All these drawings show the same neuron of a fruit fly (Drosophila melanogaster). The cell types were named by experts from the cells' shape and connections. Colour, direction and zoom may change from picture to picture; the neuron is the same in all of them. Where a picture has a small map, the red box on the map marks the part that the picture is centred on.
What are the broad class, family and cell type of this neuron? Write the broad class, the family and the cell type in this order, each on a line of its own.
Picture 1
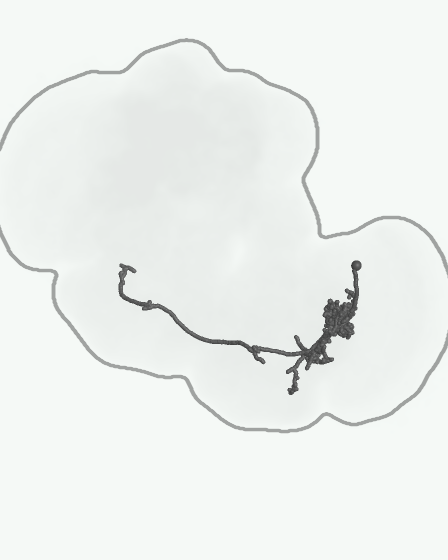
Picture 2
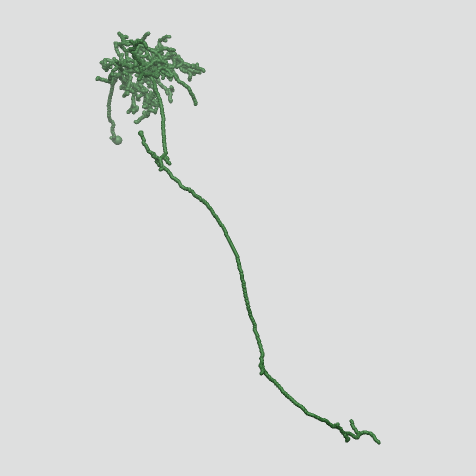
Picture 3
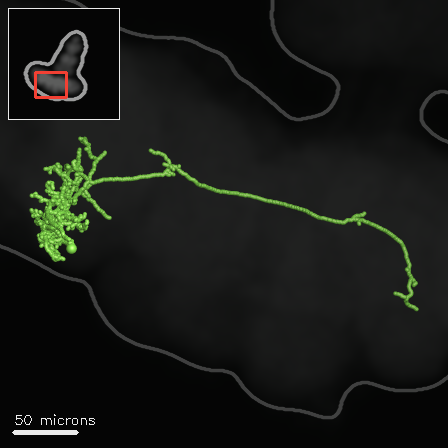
central-brain intrinsic neuron
hemilineage VLPl&p2_lateral
AVLP113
